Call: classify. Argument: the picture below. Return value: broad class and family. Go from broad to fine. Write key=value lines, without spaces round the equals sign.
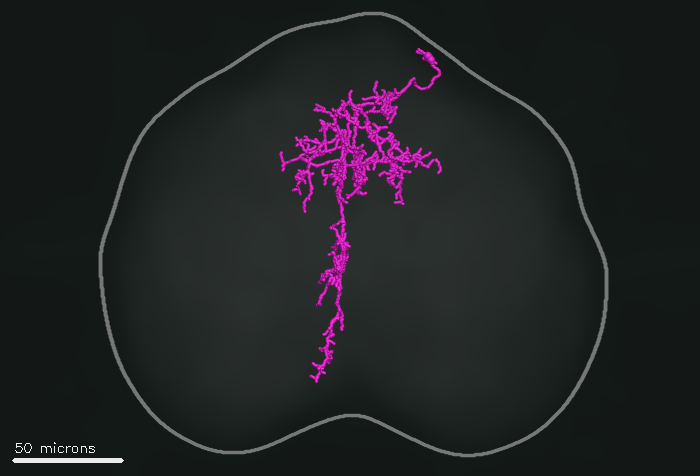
broad_class=nerve-cord intrinsic neuron
family=hemilineage 05B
